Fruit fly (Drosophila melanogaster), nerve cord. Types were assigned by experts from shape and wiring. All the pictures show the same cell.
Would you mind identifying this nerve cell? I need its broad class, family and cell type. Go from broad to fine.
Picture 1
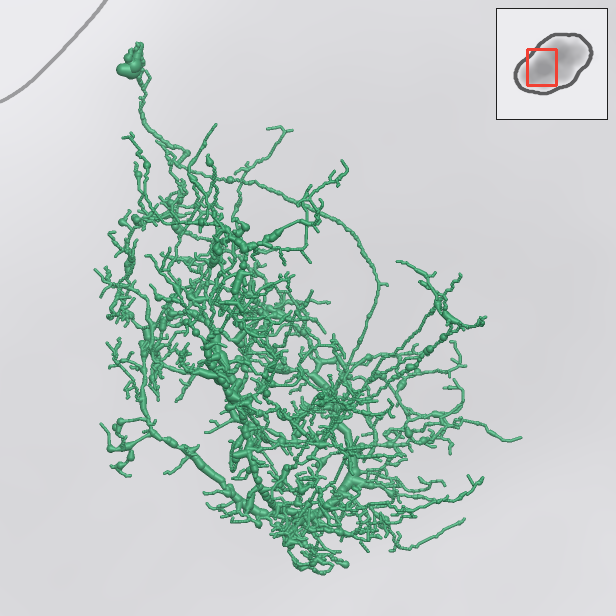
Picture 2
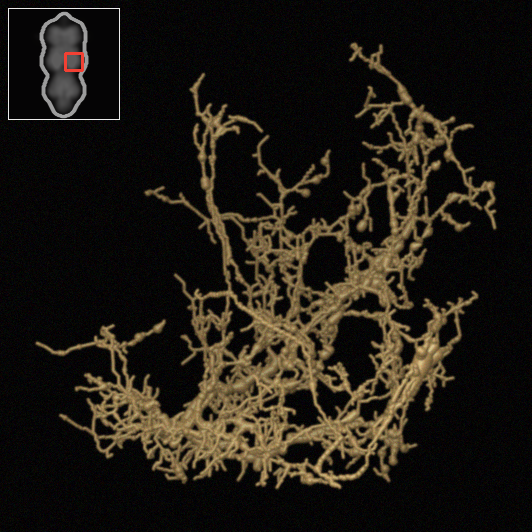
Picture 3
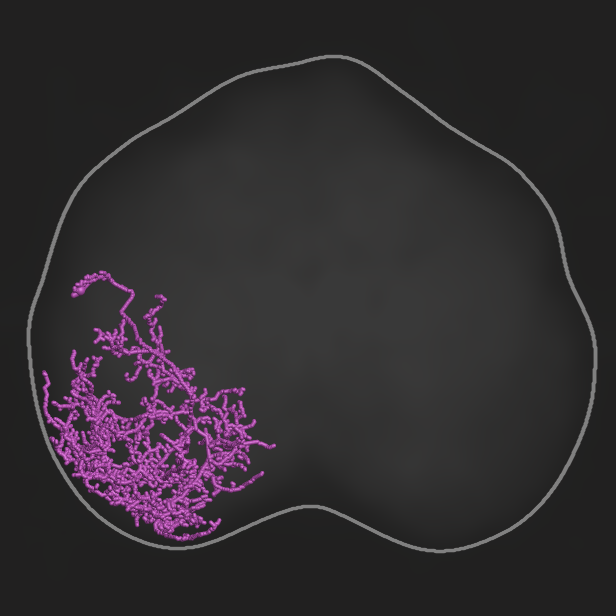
nerve-cord intrinsic neuron; hemilineage 19A; IN19A030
